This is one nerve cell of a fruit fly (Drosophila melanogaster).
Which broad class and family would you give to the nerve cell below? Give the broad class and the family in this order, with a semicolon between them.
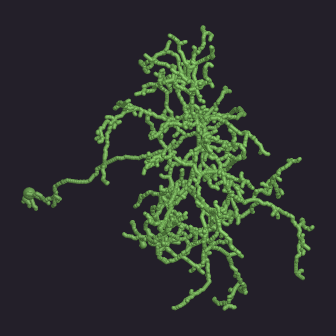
nerve-cord intrinsic neuron; hemilineage 21A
